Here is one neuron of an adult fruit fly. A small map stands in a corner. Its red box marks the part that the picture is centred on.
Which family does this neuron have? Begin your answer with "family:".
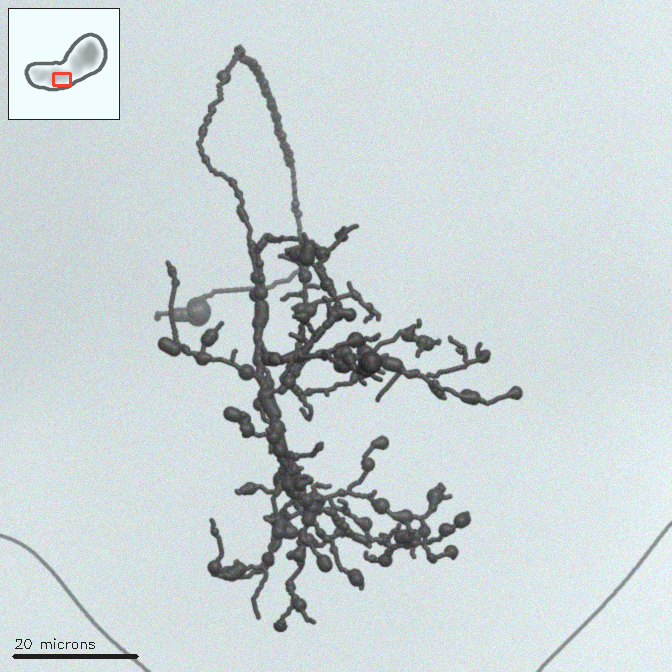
family: hemilineage 12B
